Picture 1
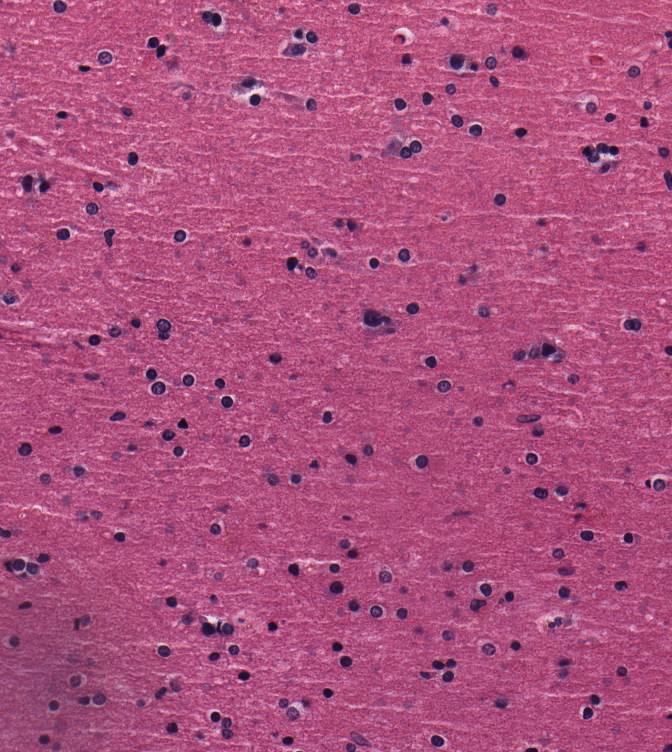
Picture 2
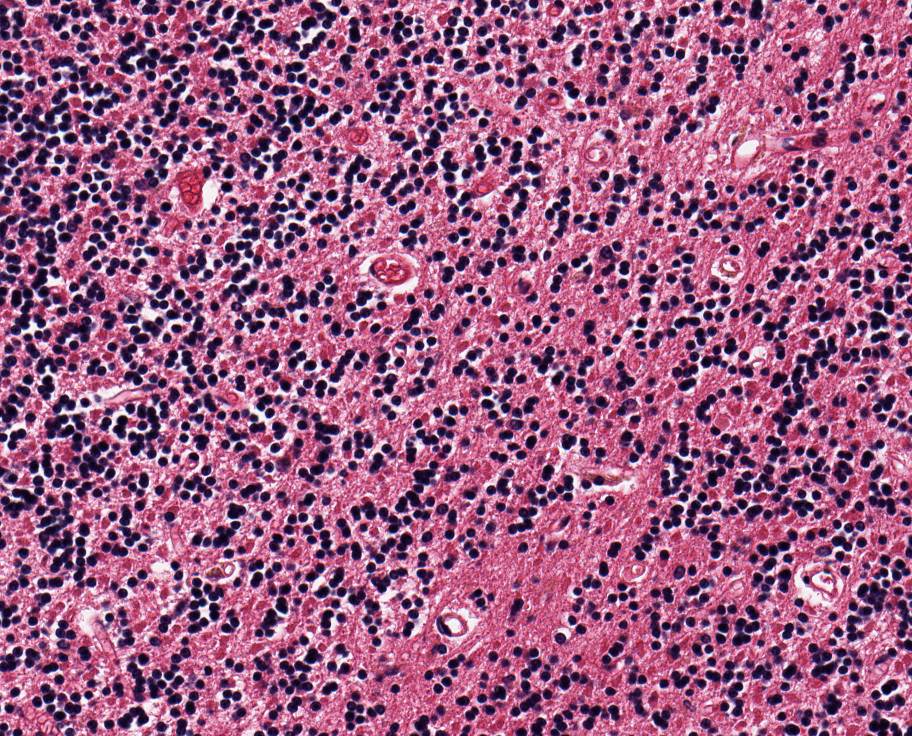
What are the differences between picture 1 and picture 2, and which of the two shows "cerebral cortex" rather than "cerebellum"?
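Picture 1: cerebral cortex. Picture 2: cerebellum. Picture 1 is a pink, finely fibrillary matrix with small nuclei scattered fairly evenly, crossed by faint, roughly horizontal fibre streaks. Most of its nuclei are small, round and dark, and many sit within a thin clear halo. Picture 2, by contrast, is densely and fairly evenly packed with small, round, uniformly dark purple nuclei showing very little cytoplasm, with no layering or border. Its cells form no glands, tubules or other lumen-bearing units.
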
